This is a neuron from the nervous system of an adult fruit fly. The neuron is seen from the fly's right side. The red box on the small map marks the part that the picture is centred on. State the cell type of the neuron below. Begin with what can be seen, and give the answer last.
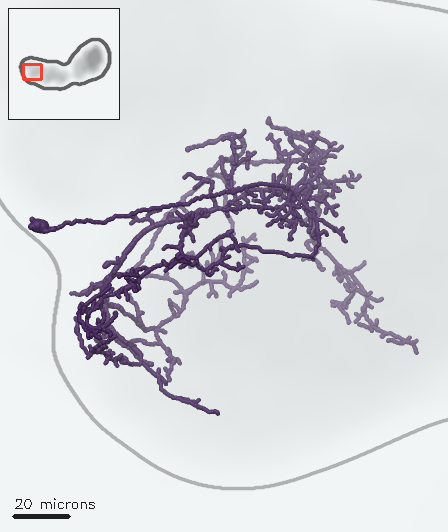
Its cell body lies on the left of the picture. By the scale bar it is about 140 microns wide in this view. The picture shows dozens of branch ends. This is a nerve-cord intrinsic neuron. It is of cell type IN03A026_b.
